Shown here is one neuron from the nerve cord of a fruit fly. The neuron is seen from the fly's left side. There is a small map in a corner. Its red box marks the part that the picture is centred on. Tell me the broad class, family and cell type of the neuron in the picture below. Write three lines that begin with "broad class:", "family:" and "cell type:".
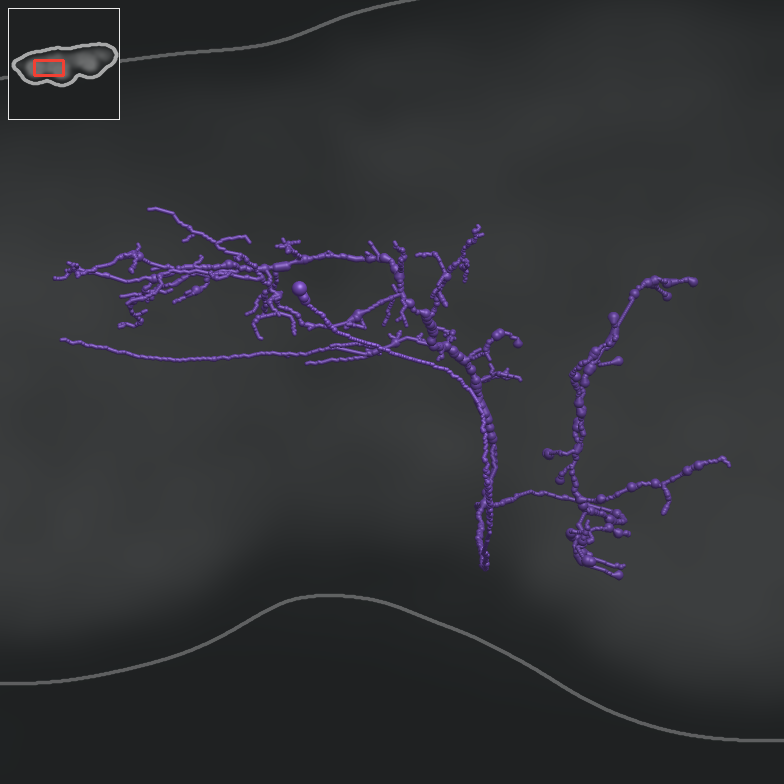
broad class: nerve-cord intrinsic neuron
family: hemilineage 01A
cell type: IN01A060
